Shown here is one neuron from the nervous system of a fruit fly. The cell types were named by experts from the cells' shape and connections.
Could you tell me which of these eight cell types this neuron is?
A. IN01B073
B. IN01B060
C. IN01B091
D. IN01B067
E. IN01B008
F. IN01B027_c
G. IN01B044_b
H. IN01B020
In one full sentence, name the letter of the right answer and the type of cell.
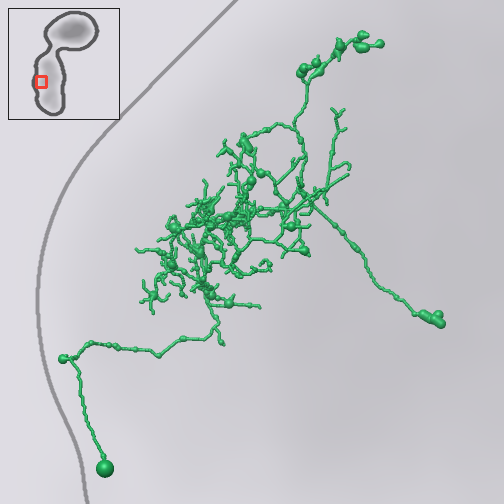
By cell type, the neuron is classed as IN01B067, which is option D.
